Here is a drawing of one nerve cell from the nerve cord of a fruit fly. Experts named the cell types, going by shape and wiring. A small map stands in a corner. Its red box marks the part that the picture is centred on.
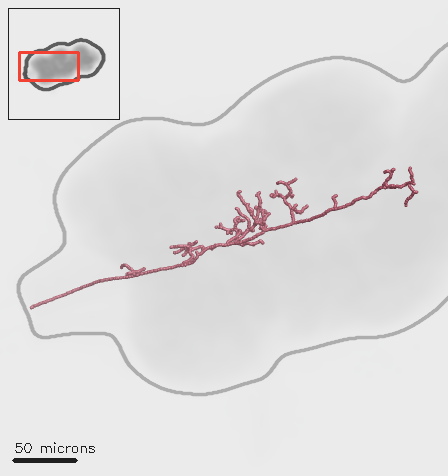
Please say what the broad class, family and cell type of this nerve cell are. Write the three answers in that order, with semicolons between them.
descending neuron; DNp; DNp59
